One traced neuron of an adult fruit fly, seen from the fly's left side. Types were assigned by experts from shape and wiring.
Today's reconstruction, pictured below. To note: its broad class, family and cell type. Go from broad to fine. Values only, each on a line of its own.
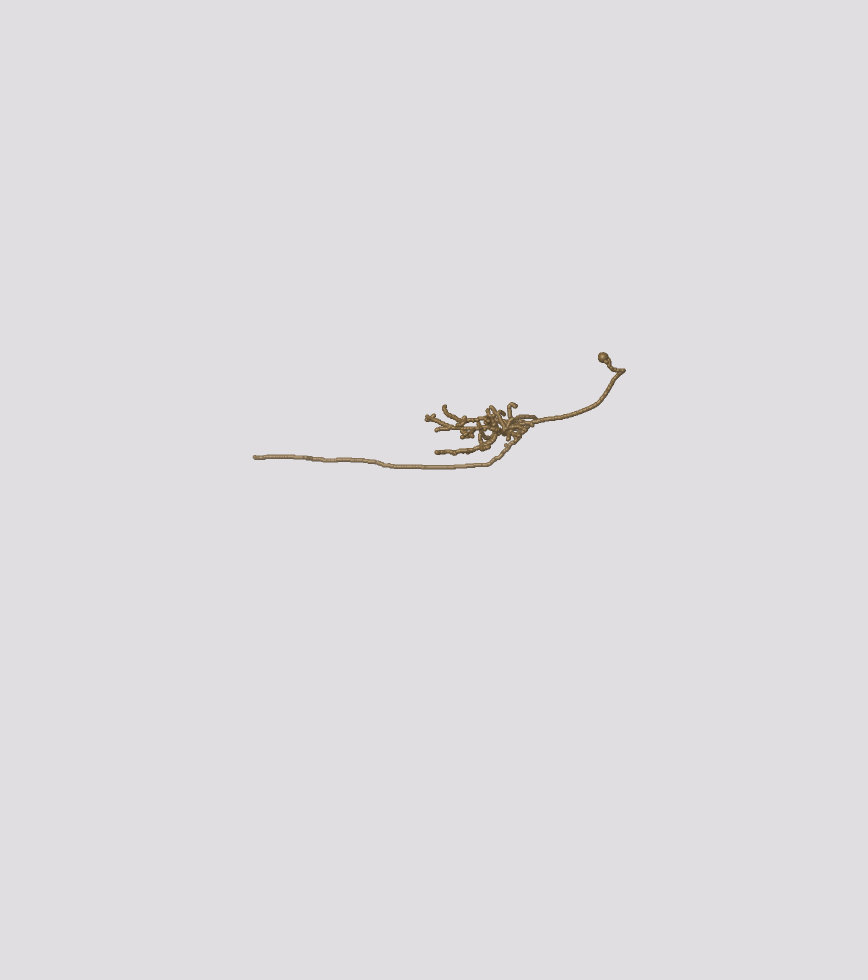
nerve-cord intrinsic neuron
hemilineage 07B
IN07B096_a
